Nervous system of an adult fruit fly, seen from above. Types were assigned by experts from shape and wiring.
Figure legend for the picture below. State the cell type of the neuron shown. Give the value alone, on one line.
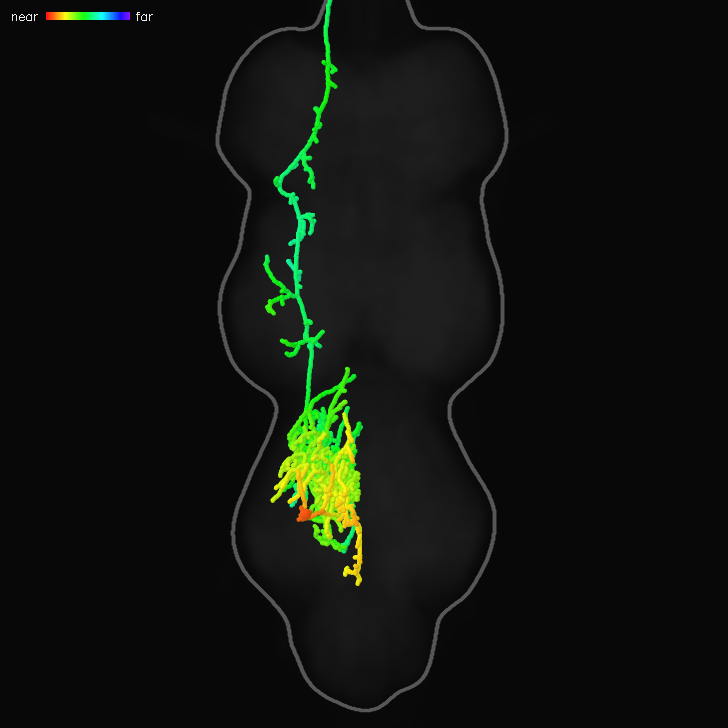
ANXXX037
